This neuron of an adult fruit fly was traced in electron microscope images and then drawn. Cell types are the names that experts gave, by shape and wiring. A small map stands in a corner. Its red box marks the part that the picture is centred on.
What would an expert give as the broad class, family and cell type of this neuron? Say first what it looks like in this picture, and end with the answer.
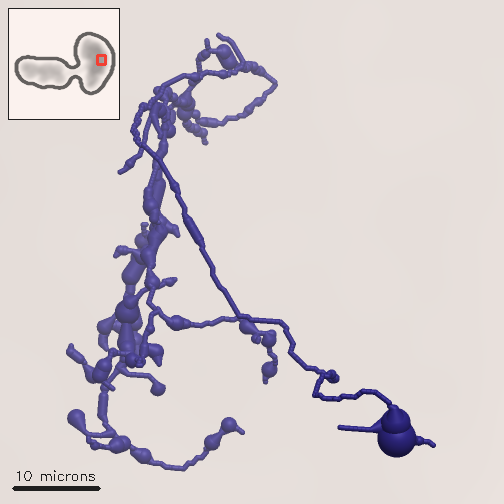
It is in the brain and does not reach the nerve cord. The cell body is at the lower right of the picture. By the scale bar it is about 50 microns tall in this view. Its broad class is central-brain intrinsic neuron. Its family is hemilineage ALv2. Its cell type is CB1545.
